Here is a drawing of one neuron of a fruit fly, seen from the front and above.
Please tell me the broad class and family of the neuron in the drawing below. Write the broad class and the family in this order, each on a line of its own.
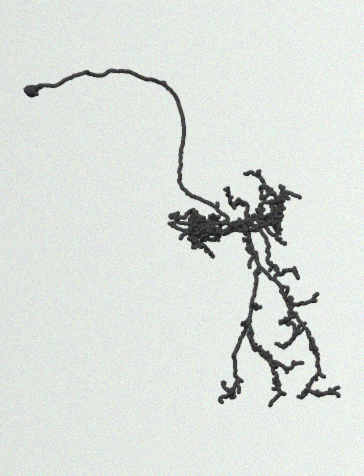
central-brain intrinsic neuron
hemilineage SLPad1_posterior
